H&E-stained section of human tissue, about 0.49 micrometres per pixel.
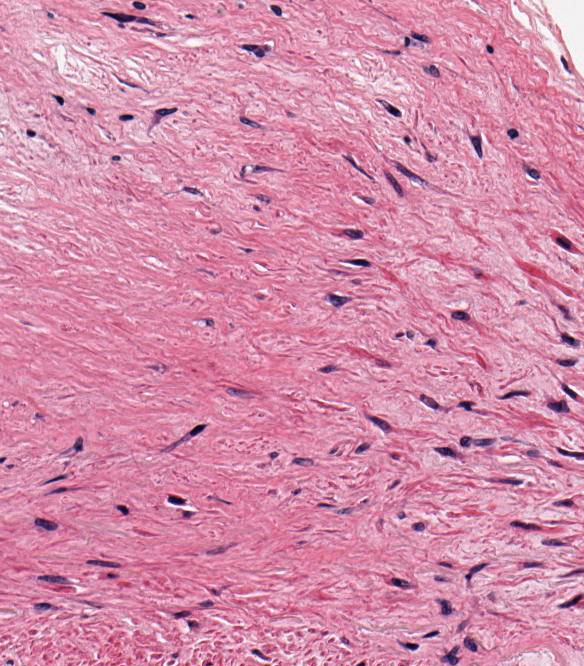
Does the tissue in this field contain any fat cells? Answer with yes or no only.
No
